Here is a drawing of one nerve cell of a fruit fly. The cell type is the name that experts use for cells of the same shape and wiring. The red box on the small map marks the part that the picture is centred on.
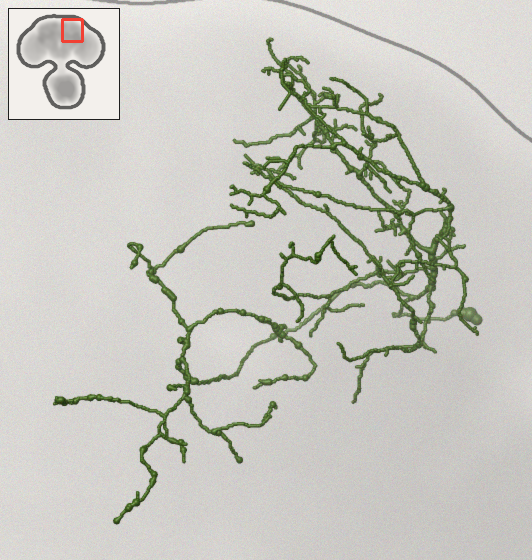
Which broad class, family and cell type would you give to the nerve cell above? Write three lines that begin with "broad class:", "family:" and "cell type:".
broad class: central-brain intrinsic neuron
family: hemilineage SLPa&l1_anterior
cell type: CL077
